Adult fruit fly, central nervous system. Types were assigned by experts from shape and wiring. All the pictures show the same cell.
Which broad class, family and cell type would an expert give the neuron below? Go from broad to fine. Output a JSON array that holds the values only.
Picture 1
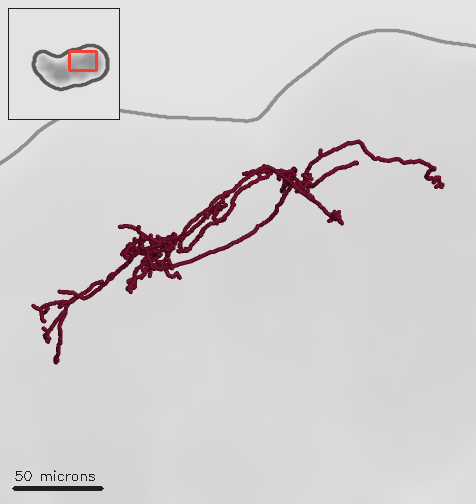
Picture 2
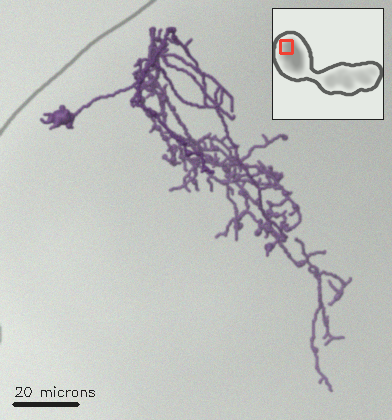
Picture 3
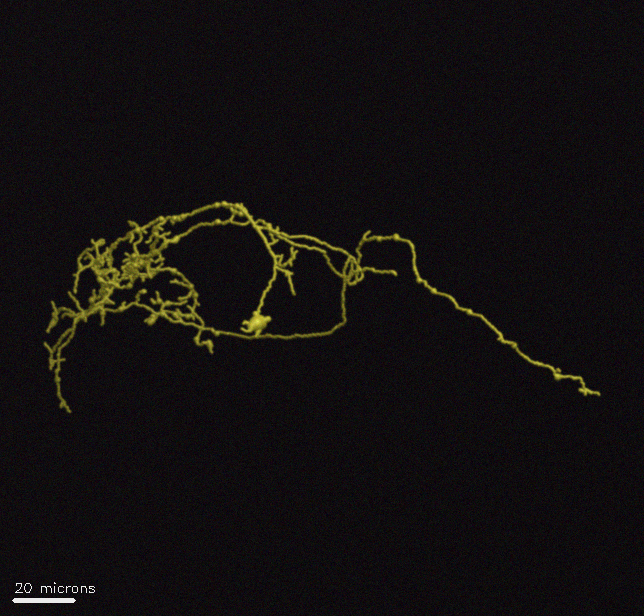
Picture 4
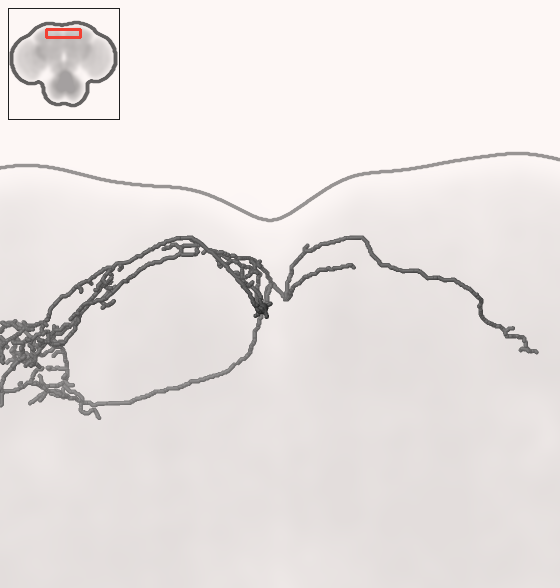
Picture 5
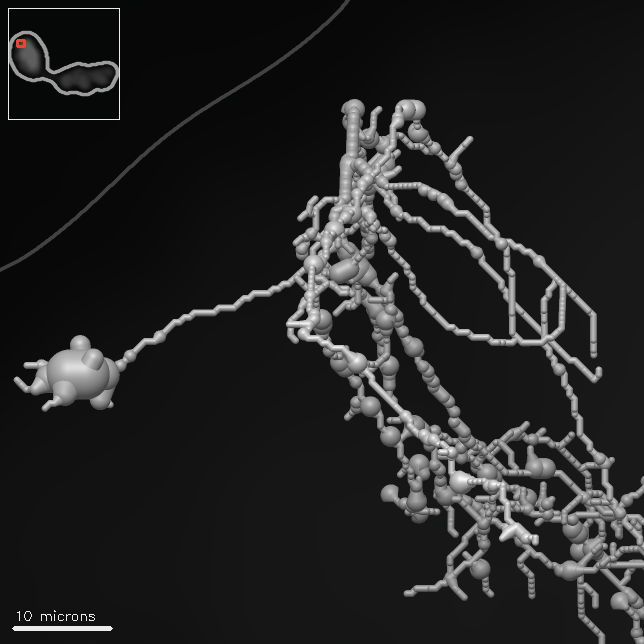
["central-brain intrinsic neuron", "hemilineage SMPad1", "SIP112m"]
